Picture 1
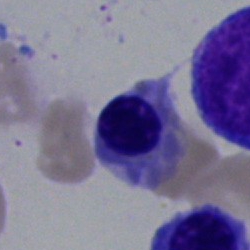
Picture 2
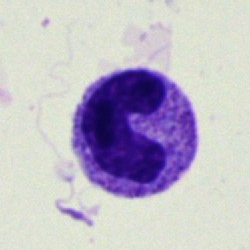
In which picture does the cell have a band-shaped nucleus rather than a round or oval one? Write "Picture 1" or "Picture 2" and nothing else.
Picture 2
